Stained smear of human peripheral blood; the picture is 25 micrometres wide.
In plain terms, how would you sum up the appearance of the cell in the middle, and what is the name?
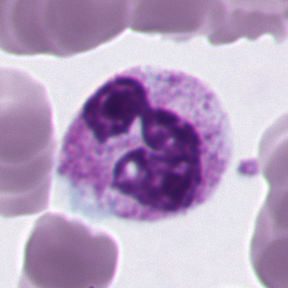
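Let me start with the nucleus: it is divided into several lobes, each joined to the next. The chromatin is dark purple and densely clumped. Around it there is plenty of cytoplasm, pale pinkish-lilac, with fine pink-violet granules scattered all through it. So this is a segmented neutrophil.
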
